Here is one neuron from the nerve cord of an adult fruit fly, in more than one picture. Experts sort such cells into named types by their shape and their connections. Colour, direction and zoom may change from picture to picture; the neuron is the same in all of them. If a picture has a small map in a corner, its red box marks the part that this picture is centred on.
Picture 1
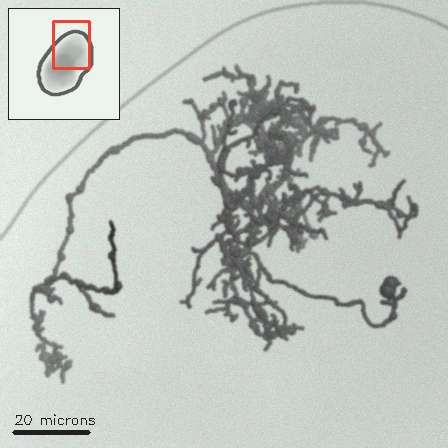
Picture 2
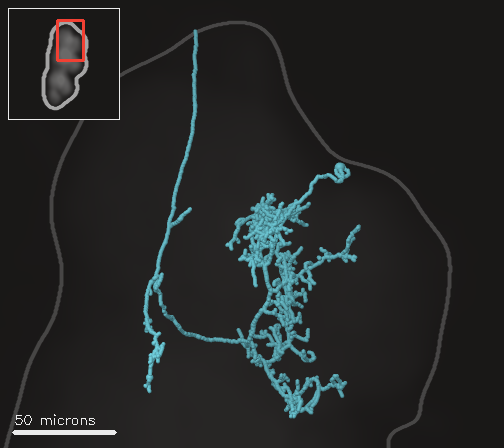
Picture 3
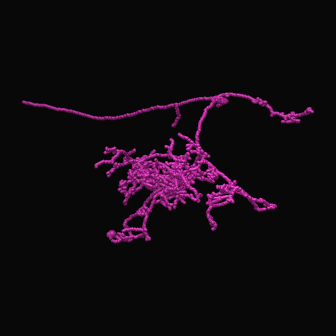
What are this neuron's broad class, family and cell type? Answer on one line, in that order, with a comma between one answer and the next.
ascending neuron, hemilineage 14B, AN14B012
